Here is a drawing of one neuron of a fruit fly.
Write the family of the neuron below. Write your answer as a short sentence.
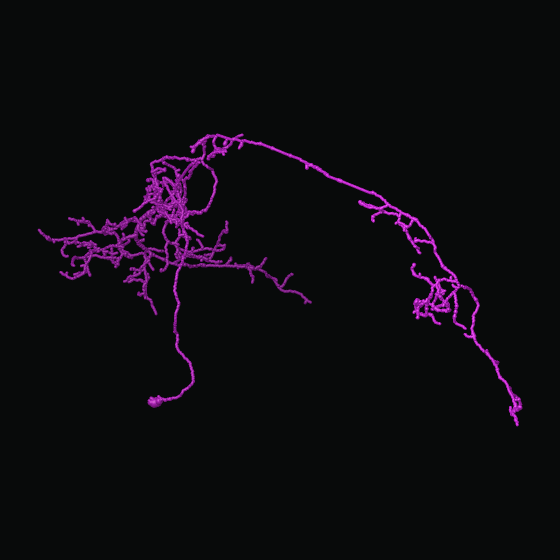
The family is hemilineage DM4_dorsal.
